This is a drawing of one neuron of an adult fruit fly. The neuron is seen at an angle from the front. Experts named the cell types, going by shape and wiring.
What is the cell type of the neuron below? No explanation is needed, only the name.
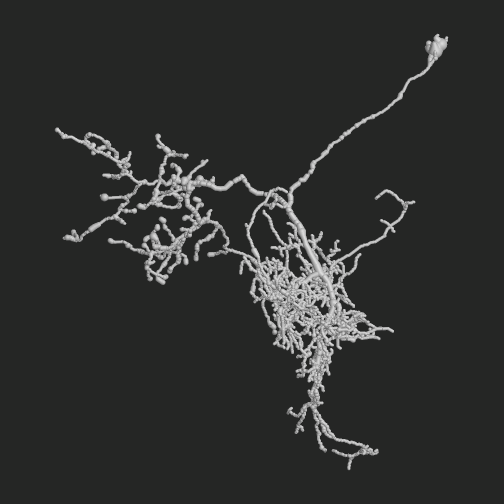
SAD084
